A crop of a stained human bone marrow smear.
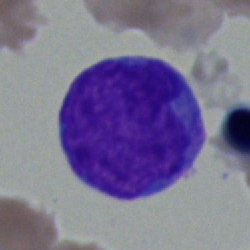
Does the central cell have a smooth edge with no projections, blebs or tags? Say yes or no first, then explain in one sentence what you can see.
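Yes. The cell outline is round and smooth.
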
